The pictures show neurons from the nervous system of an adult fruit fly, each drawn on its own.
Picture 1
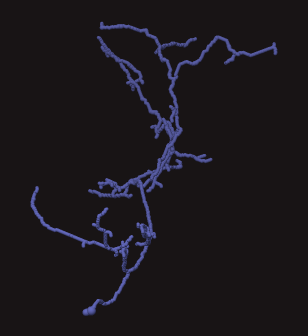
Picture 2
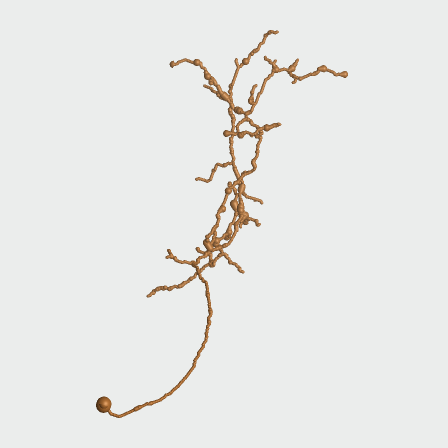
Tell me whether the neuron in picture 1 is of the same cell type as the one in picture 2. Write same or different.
different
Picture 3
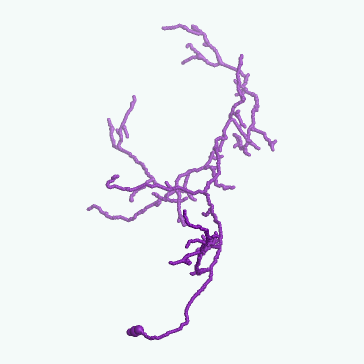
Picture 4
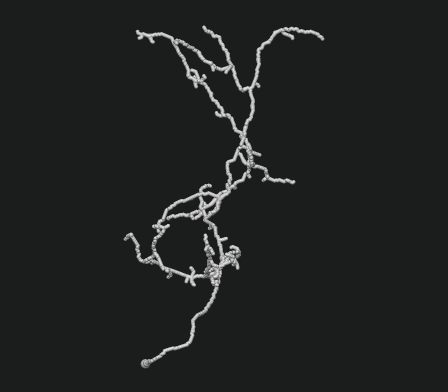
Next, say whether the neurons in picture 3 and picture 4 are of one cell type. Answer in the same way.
different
